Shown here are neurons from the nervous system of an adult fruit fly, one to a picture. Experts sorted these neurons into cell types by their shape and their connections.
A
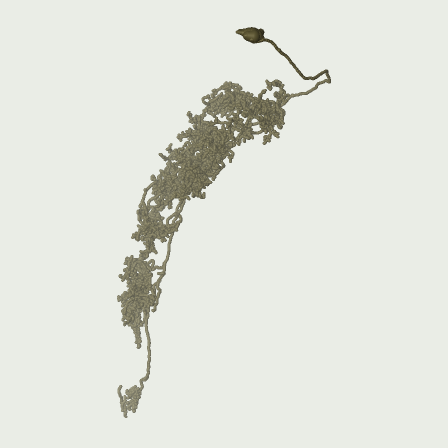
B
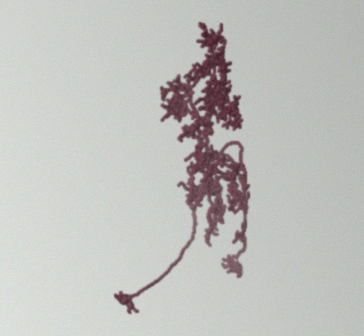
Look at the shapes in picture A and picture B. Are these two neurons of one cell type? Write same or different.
same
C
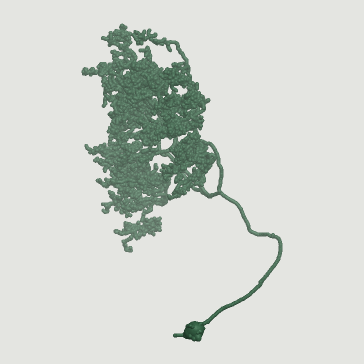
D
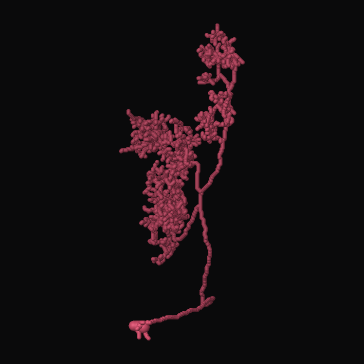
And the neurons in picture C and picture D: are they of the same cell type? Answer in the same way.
same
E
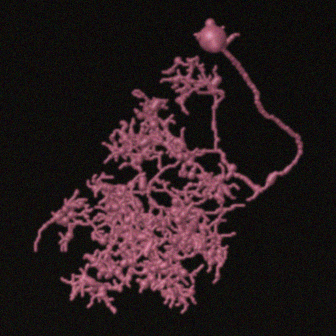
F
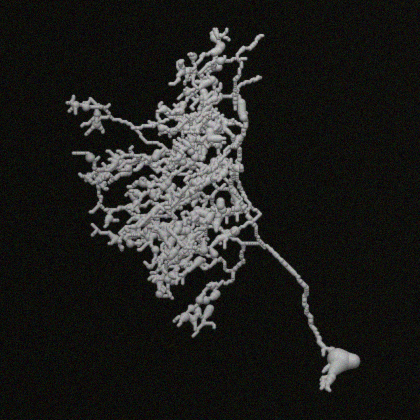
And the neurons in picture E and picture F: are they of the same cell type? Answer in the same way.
same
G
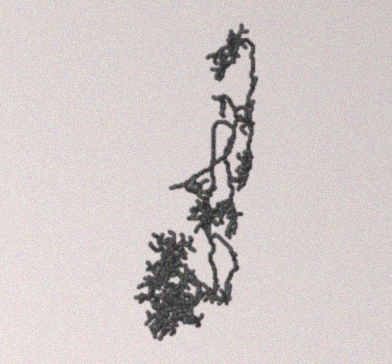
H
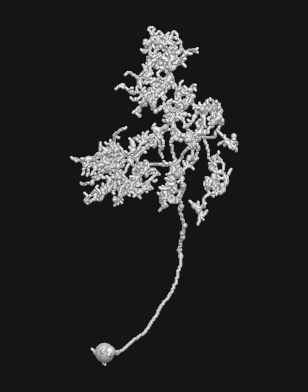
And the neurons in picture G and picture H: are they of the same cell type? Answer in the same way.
same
